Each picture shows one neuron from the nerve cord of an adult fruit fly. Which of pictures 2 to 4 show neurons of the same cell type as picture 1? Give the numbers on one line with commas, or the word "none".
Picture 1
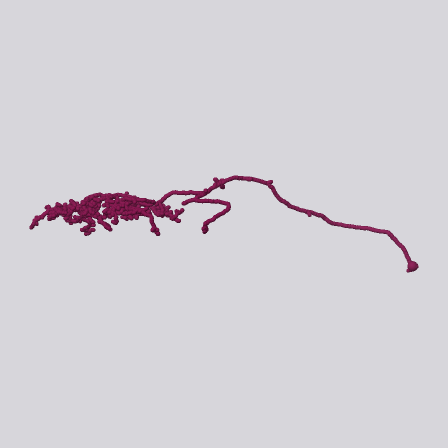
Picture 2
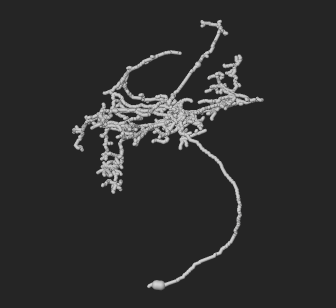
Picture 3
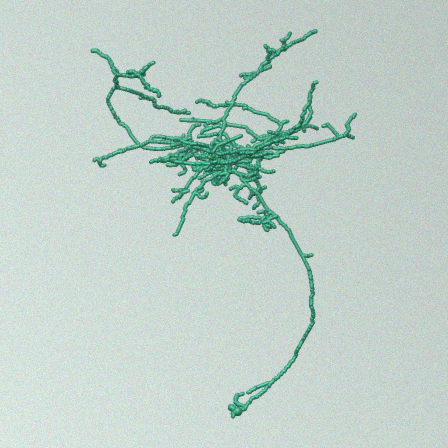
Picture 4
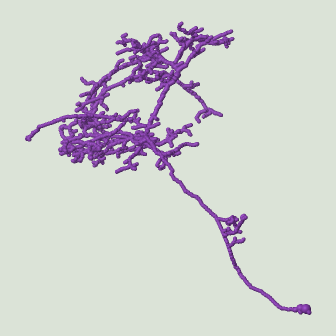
3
